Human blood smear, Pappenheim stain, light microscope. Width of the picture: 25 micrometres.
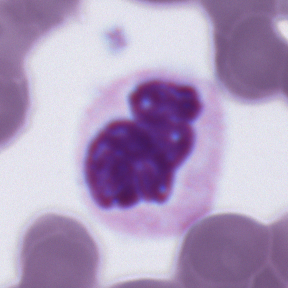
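Segmented neutrophil in a stained smear of human peripheral blood. Look first at the chromatin: it is dark purple and coarsely clumped. Notice that no nucleoli show anywhere in the nucleus. Now turn to the cytoplasm, which has a faint, fine pinkish granular texture and no vacuoles.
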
